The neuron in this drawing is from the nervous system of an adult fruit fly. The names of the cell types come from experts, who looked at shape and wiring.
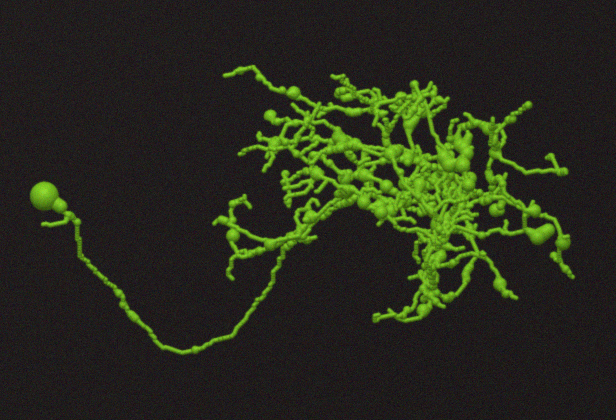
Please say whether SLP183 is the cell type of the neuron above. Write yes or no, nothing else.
no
